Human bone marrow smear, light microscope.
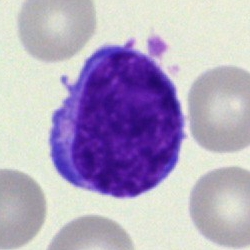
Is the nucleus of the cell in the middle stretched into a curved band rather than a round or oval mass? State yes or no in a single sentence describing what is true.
No, compact and round or oval, the nucleus is not a curved band.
